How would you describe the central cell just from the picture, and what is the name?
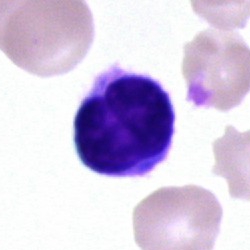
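Nearly the whole cell is taken up by the nucleus, whose dense chromatin stains dark purple. Around it runs only a scant rim of pale lilac cytoplasm, and at the upper left this rim has a ragged, frayed edge. This cell is a lymphocyte.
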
